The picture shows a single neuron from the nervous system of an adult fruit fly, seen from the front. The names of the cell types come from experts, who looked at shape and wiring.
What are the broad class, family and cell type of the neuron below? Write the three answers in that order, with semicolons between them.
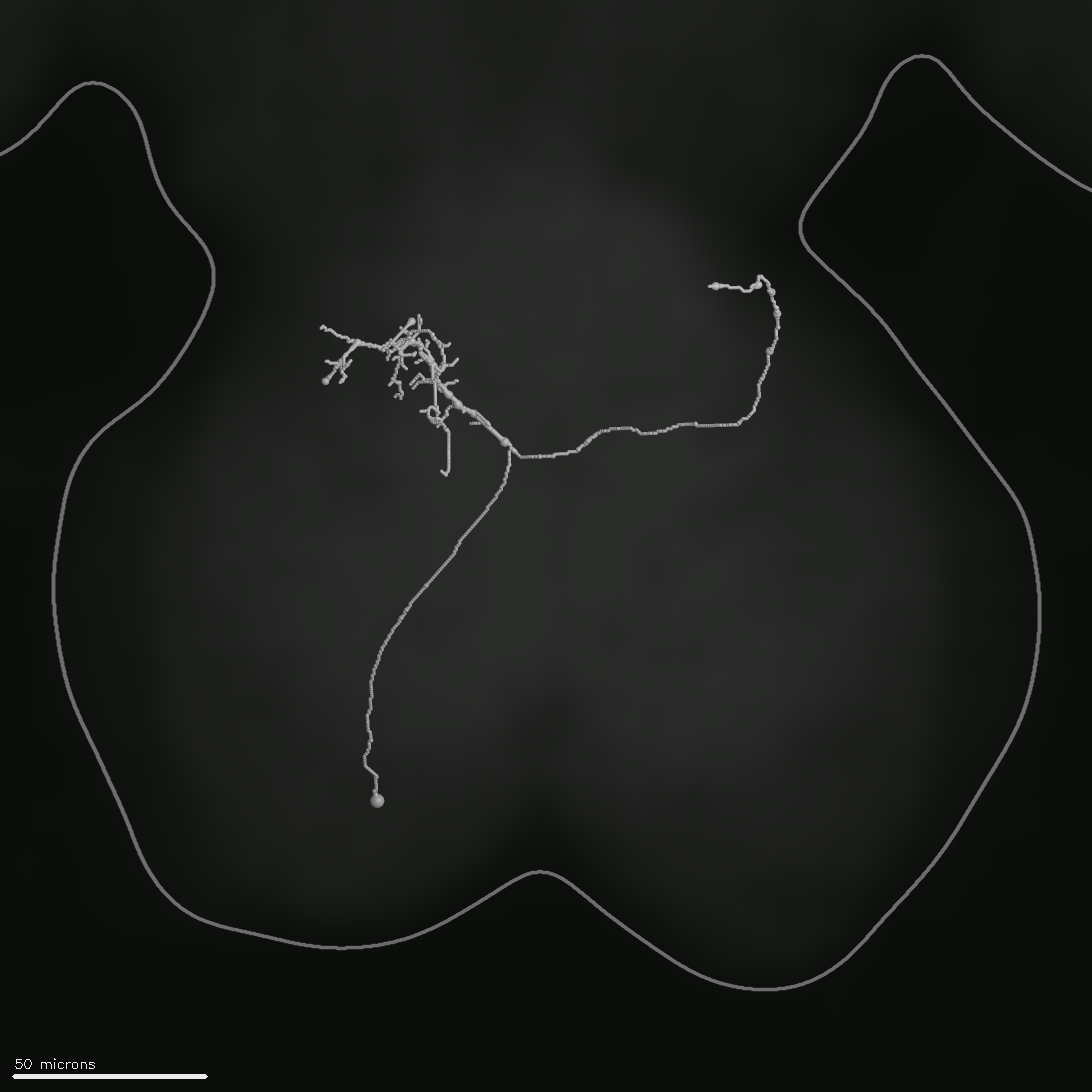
nerve-cord intrinsic neuron; hemilineage 07B; IN07B098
